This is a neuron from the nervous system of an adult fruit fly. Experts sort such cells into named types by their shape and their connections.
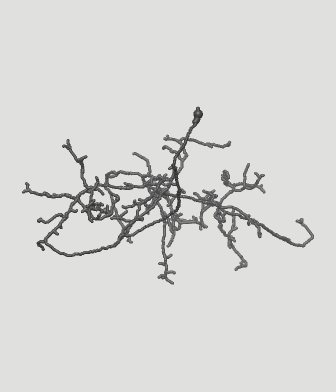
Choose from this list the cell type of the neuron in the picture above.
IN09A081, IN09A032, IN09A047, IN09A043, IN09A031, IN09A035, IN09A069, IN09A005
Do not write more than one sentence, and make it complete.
As a matter of cell type, the neuron is IN09A043.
